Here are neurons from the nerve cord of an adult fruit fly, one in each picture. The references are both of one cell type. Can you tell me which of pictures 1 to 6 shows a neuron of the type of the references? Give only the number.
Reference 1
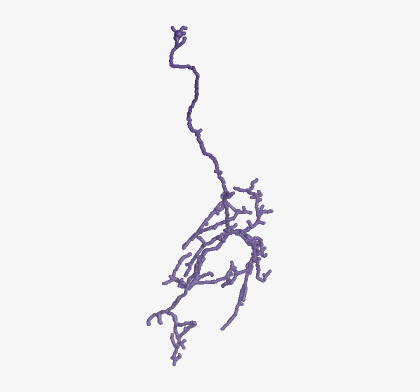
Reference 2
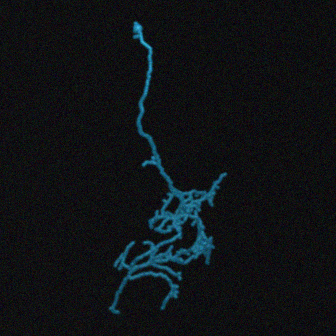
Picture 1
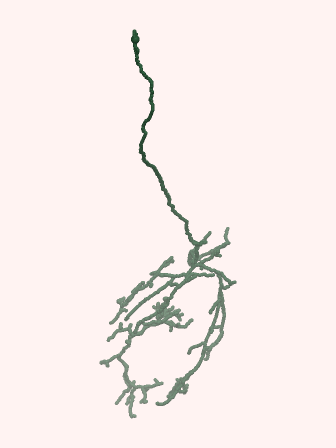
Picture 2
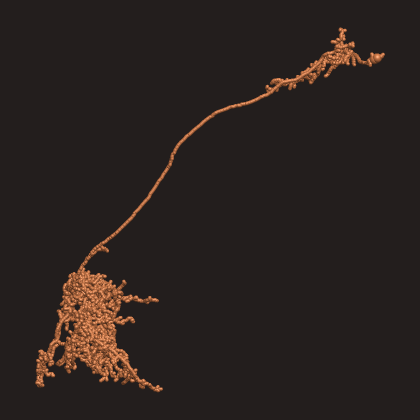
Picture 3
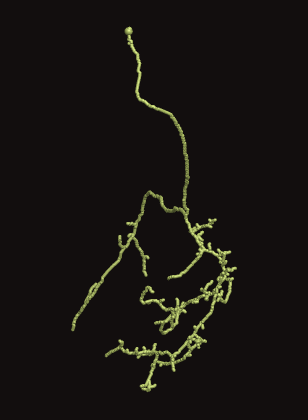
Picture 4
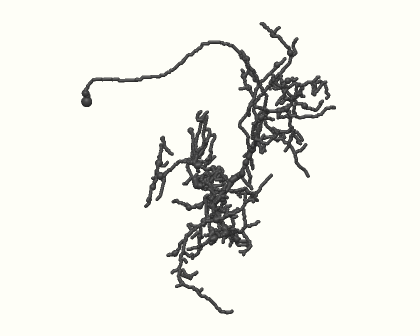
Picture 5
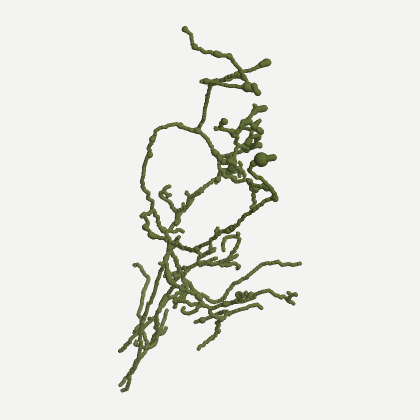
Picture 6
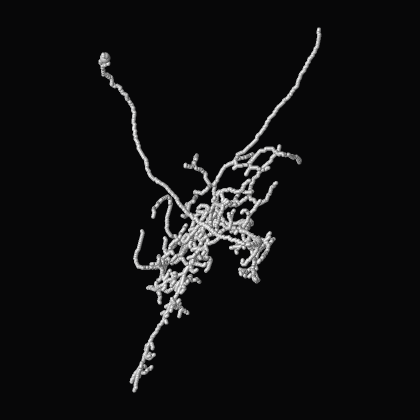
1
